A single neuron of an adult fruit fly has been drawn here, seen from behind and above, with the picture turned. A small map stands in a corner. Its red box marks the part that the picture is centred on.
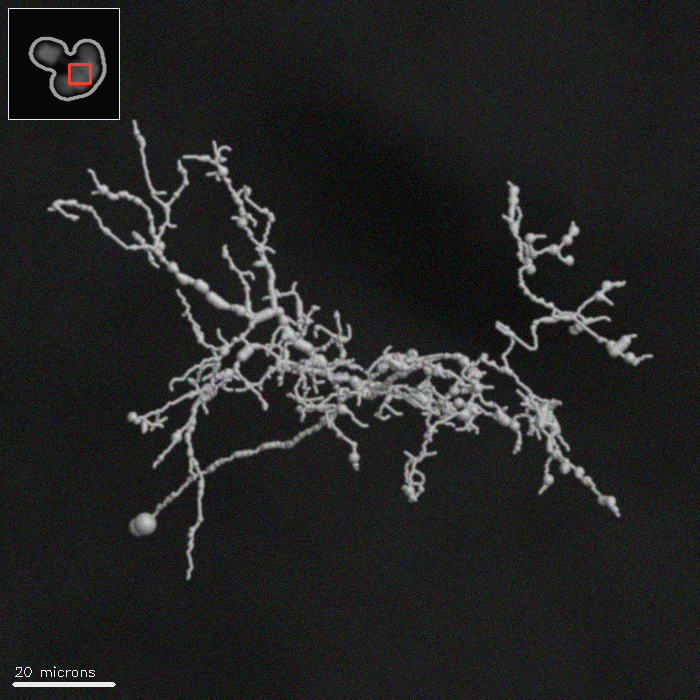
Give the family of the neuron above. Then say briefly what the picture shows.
Its family is hemilineage VESa1. Its broad class is central-brain intrinsic neuron. The cell body can be seen at the lower left of the picture. By the scale bar it is about 120 microns wide in this view.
